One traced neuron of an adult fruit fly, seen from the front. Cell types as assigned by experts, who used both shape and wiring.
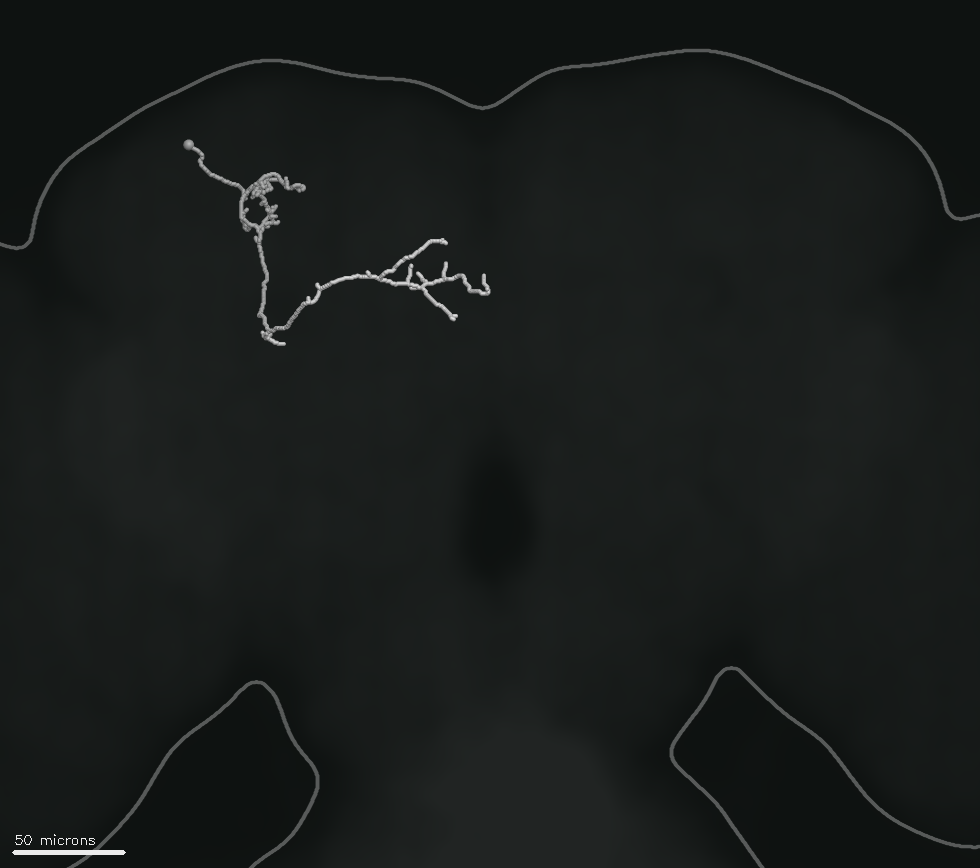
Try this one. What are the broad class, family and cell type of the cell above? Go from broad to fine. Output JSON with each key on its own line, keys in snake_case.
{
 "broad_class": "central-brain intrinsic neuron",
 "family": "class Kenyon Cell",
 "cell_type": "KCg-m"
}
